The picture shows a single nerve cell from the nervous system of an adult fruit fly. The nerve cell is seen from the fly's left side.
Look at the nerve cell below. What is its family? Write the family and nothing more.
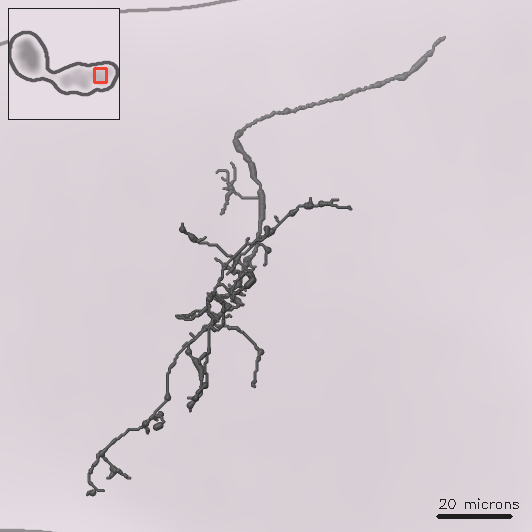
class chemosensory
